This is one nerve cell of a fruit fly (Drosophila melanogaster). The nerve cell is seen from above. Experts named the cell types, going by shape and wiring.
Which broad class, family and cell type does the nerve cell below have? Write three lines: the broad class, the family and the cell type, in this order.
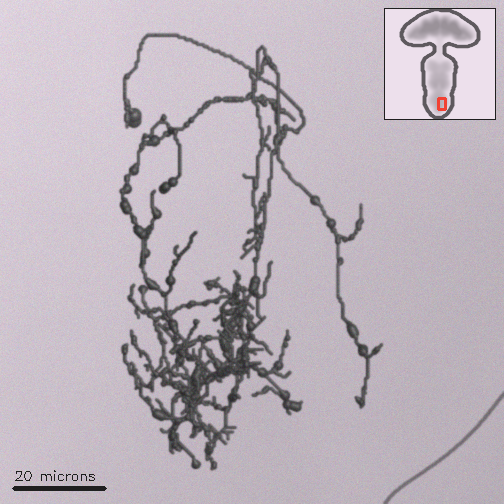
nerve-cord intrinsic neuron
hemilineage 14A
IN14A040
